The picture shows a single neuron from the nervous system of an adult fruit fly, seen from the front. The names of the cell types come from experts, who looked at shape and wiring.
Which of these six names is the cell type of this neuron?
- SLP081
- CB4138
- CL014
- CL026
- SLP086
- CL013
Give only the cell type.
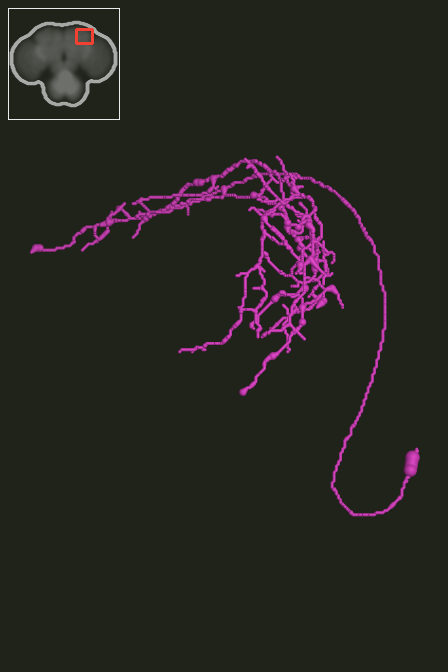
SLP081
